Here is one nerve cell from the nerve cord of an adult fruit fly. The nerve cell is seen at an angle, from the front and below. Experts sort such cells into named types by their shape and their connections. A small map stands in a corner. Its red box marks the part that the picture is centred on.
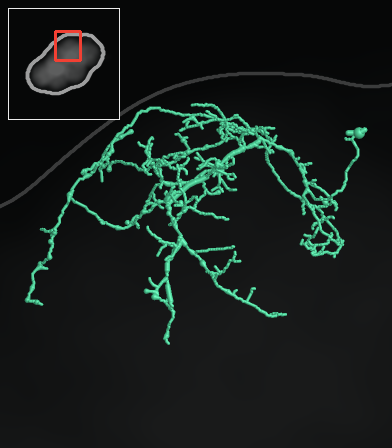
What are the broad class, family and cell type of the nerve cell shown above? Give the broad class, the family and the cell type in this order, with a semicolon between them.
nerve-cord intrinsic neuron; hemilineage 13A; IN13A049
